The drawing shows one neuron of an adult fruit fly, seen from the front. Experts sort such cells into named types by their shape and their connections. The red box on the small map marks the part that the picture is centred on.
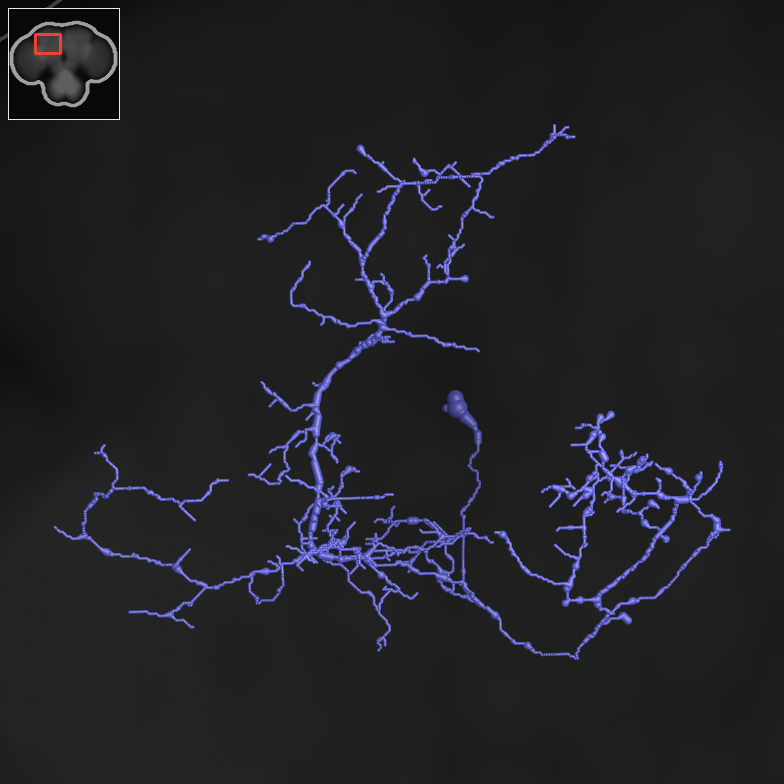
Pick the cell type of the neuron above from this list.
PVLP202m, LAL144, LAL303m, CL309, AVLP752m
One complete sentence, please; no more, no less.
The cell type that fits this neuron is AVLP752m.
